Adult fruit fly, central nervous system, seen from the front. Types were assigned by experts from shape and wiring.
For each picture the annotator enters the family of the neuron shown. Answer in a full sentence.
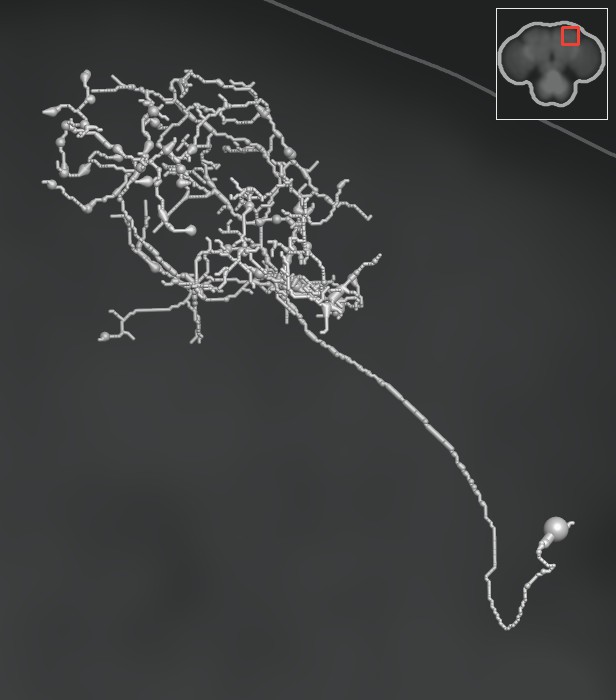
The family is hemilineage SLPal3_and_SLPal4_dorsal.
